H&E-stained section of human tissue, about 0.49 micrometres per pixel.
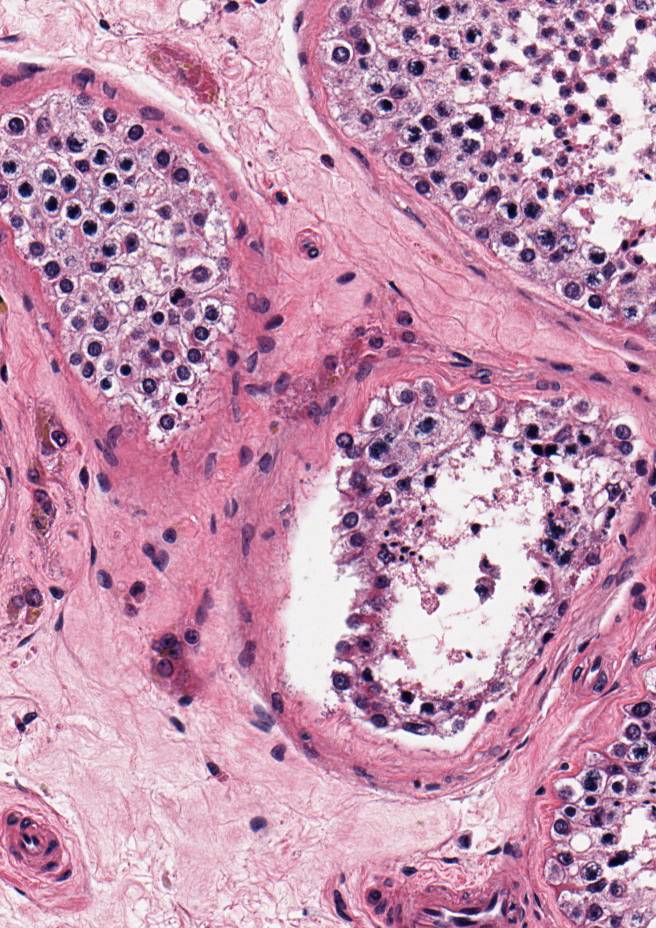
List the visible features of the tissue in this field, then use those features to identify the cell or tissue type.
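I see several rounded tubules cut across, with broad bands of pink stroma between them. Each is lined by several layers of round-nucleated cells, not a single layer, and wrapped in a thick, glassy pink wall with flattened spindle-shaped nuclei. So this is testis.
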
